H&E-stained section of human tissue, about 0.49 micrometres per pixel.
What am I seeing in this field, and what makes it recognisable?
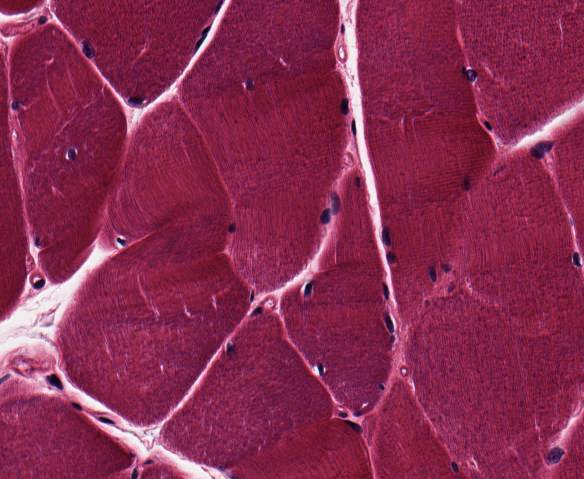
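Looking this over, it is skeletal muscle that fills the field. The fibers are large, closely packed and polygonal, cut mostly in cross section, and their cytoplasm stains deep pink-red.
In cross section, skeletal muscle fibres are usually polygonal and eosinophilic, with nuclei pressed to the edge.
Sure enough, the small, dark nuclei sit at the fiber edges. No fat cells appear.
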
